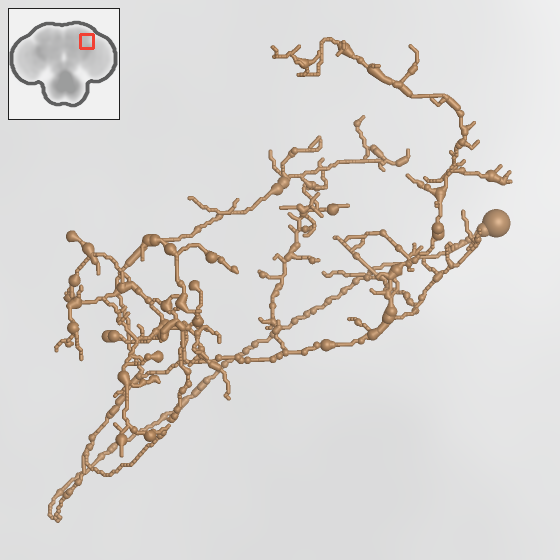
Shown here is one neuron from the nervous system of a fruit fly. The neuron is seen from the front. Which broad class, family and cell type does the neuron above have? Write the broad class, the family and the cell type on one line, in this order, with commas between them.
central-brain intrinsic neuron, hemilineage VLPp&l1_anterior, CB1527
